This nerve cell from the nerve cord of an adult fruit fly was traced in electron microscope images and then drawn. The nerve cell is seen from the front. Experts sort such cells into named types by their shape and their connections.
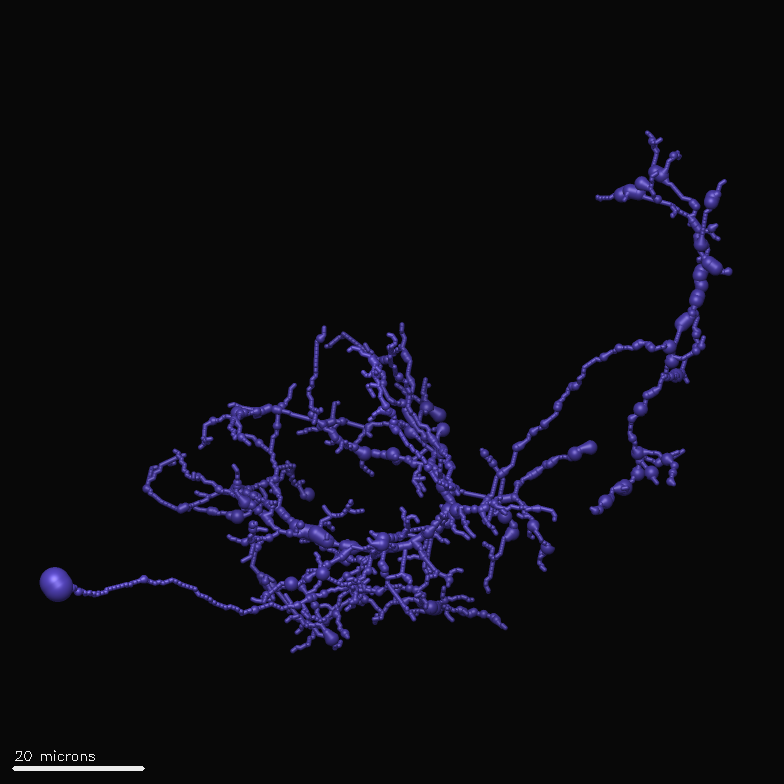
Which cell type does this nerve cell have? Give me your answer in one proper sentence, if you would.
Belonging to the cell type IN13B073 is this nerve cell.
